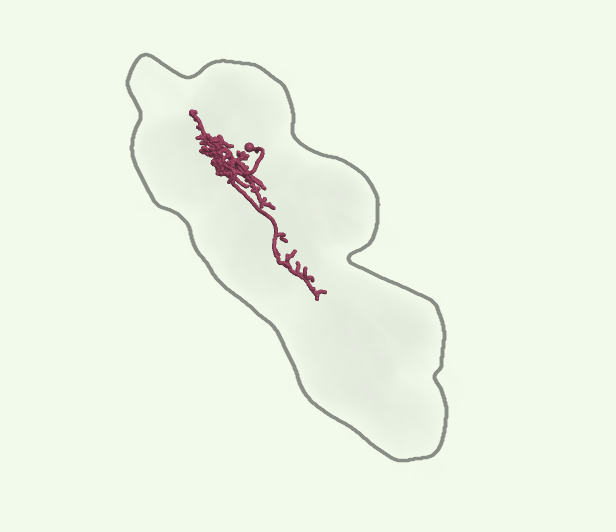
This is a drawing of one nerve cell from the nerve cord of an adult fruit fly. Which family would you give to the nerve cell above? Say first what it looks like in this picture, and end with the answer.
As drawn here it is taller than it is wide. Its broad class is nerve-cord intrinsic neuron. Its family is hemilineage 11A.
